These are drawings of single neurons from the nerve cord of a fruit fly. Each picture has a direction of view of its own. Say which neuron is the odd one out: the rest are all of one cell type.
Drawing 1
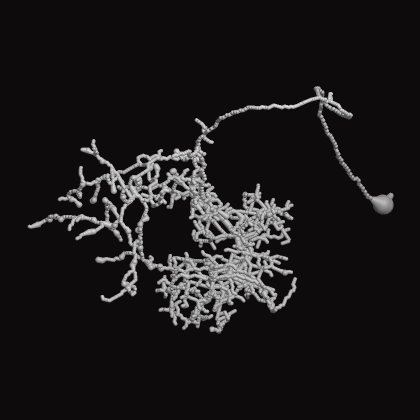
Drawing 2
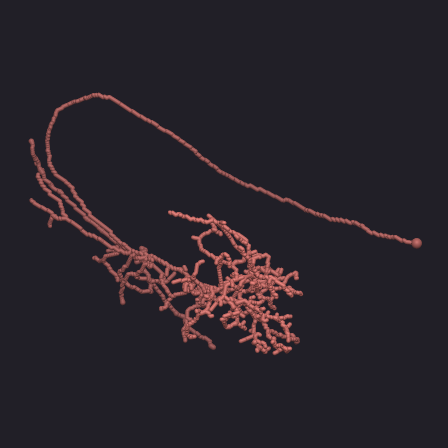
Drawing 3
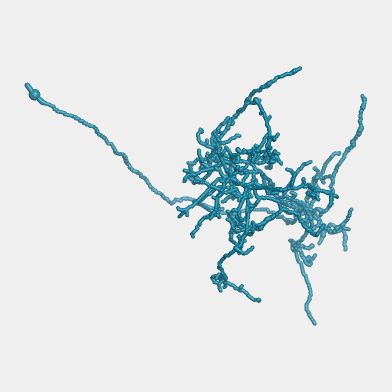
Drawing 1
